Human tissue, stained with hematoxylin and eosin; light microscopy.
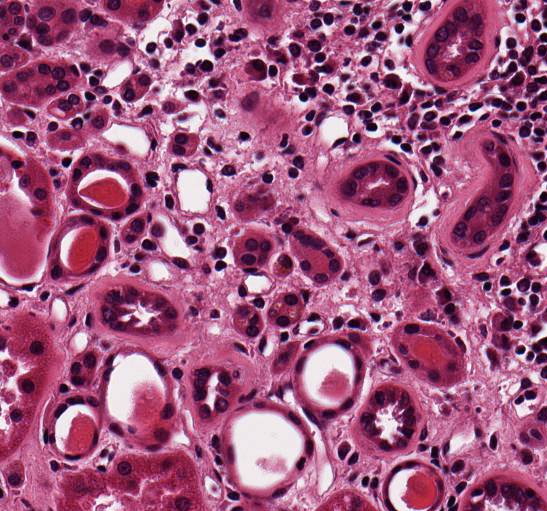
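Renal cortex. Several tubules in the lower half hold homogeneous pink cast material, and some lower tubules are dilated, with round open lumens lined by flattened epithelium. The smaller tubules are lined by cuboidal cells with round dark nuclei and pink cytoplasm. Small round dark-nucleated lymphocytes crowd the stroma, most densely in the upper right.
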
